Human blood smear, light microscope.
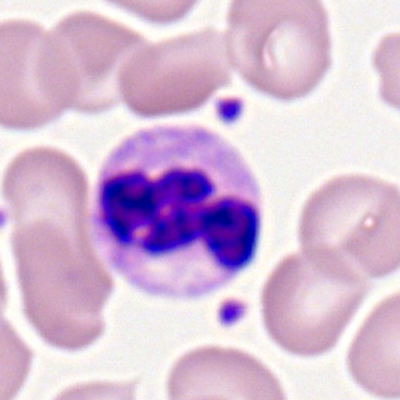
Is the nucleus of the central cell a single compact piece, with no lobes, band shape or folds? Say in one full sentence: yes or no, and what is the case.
No, in this cell the nucleus is split into separate segments.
